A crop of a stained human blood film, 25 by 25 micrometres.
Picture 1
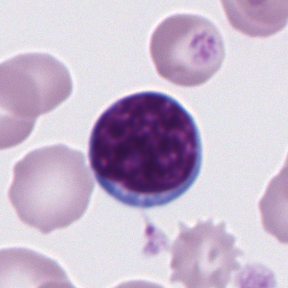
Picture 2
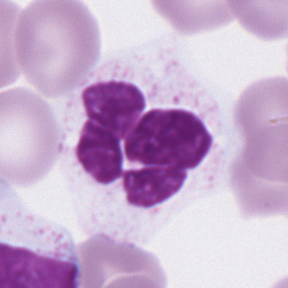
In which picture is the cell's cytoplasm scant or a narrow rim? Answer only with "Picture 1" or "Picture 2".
Picture 1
